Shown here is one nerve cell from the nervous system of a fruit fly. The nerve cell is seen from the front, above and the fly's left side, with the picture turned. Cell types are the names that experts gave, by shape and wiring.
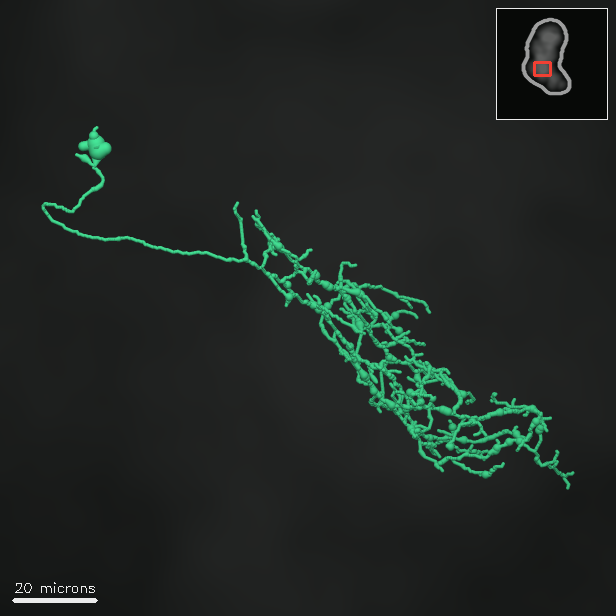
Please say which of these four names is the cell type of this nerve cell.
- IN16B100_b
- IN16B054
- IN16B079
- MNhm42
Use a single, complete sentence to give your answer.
It is IN16B100_b that is the cell type of the nerve cell.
